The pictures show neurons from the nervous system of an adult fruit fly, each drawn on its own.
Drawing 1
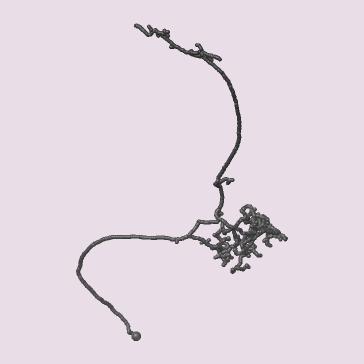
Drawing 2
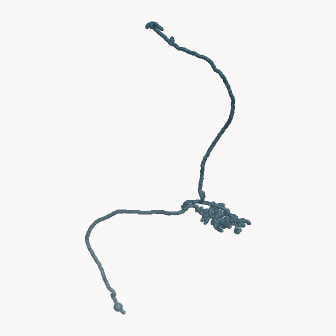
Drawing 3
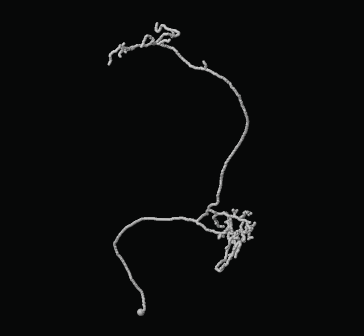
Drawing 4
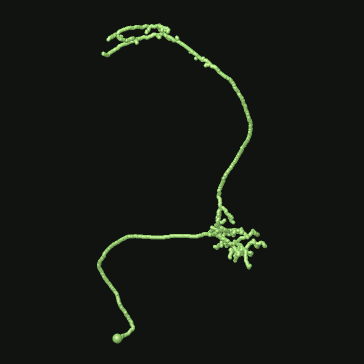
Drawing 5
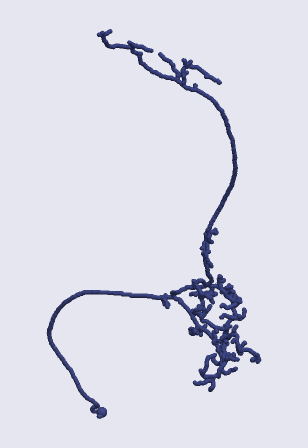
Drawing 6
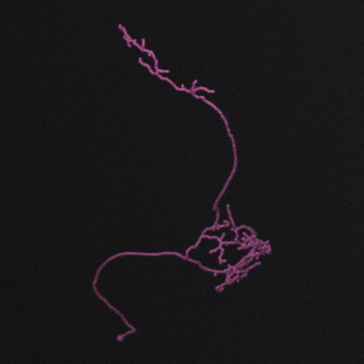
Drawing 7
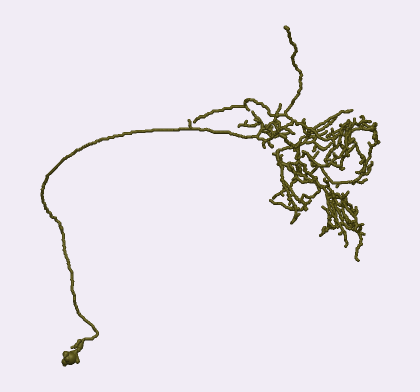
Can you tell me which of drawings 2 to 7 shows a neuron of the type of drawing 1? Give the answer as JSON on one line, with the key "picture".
{"picture": 5}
